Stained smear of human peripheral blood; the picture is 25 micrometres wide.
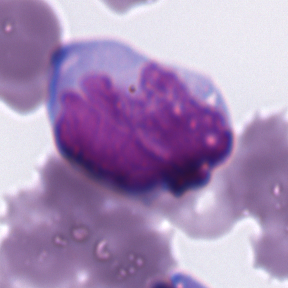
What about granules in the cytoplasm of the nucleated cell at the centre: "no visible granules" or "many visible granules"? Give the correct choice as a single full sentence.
In the cytoplasm of this cell, no granules are visible.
